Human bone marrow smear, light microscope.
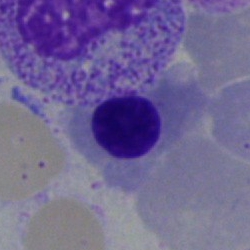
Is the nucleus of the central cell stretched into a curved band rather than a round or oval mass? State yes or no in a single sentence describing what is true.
No, the nucleus of this cell is round or oval, not drawn out into a band.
